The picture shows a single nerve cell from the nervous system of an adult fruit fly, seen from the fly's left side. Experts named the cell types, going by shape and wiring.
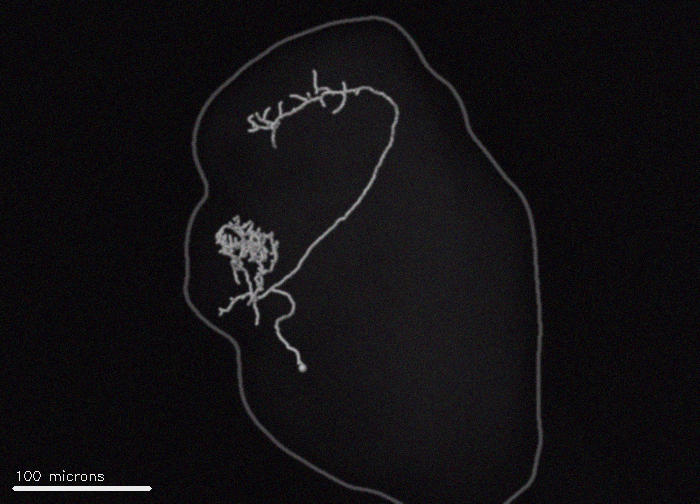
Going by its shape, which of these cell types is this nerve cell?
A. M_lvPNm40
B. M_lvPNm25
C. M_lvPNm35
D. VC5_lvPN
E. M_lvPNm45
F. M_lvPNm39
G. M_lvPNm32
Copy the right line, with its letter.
B. M_lvPNm25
